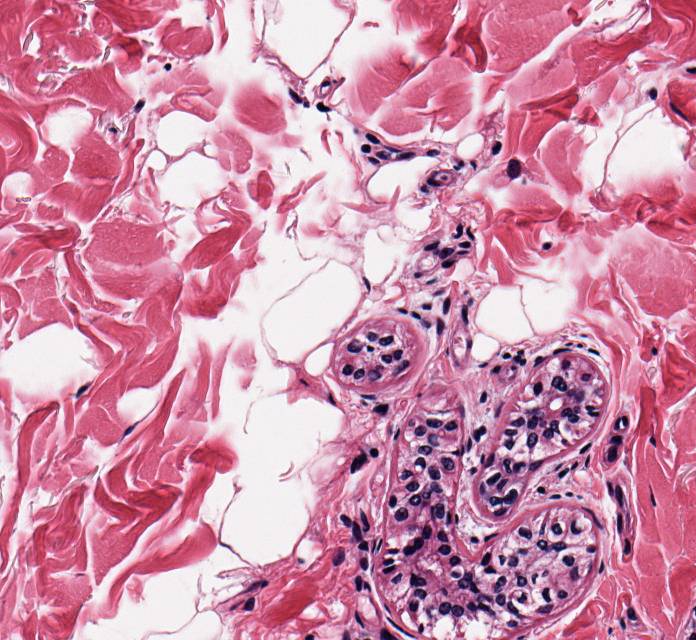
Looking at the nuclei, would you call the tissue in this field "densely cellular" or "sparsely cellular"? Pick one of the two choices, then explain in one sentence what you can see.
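Sparsely cellular. Nuclei are sparse among the collagen bundles away from the compartments.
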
